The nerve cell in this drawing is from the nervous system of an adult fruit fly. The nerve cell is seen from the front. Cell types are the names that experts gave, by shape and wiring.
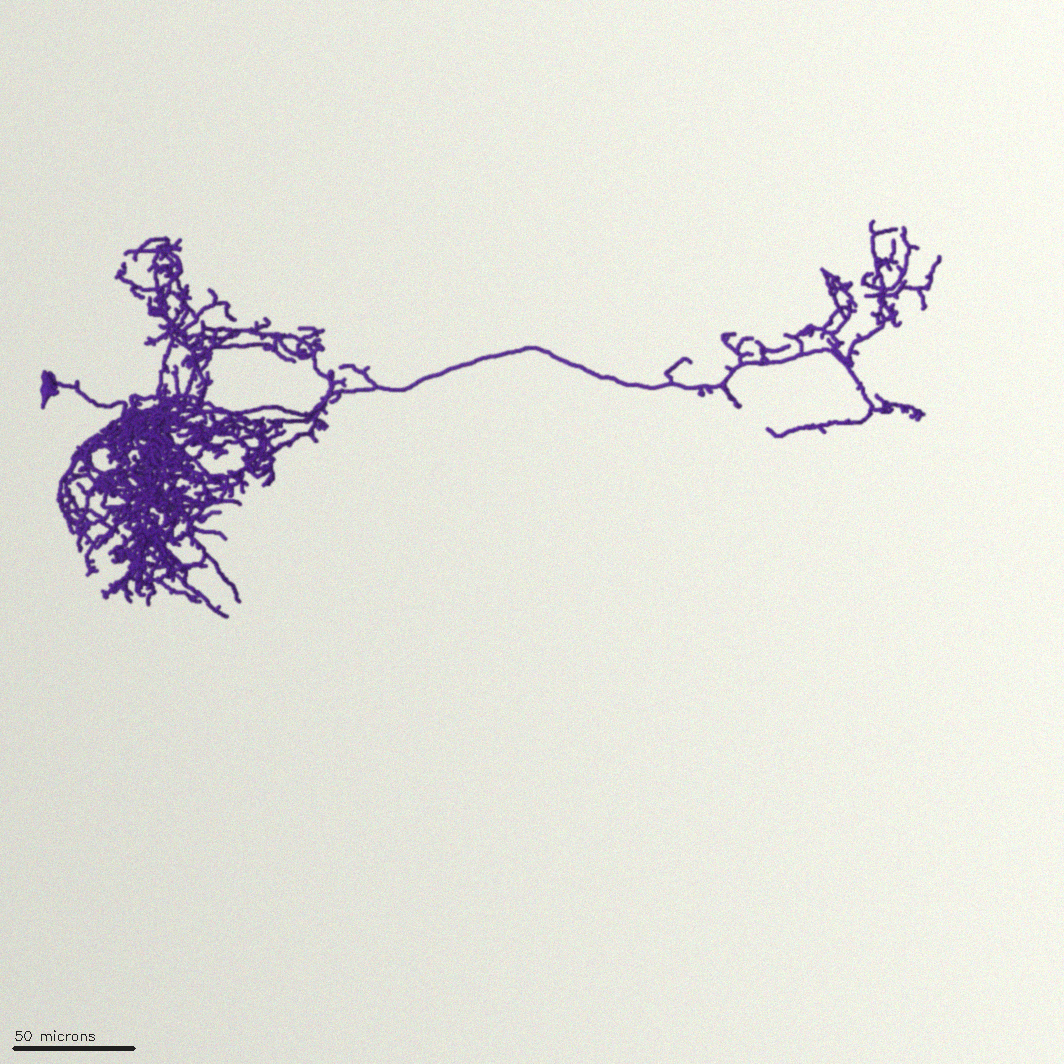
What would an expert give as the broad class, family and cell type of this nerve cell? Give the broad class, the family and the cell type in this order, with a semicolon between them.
central-brain intrinsic neuron; hemilineage VLPl2_medial; AVLP434_a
